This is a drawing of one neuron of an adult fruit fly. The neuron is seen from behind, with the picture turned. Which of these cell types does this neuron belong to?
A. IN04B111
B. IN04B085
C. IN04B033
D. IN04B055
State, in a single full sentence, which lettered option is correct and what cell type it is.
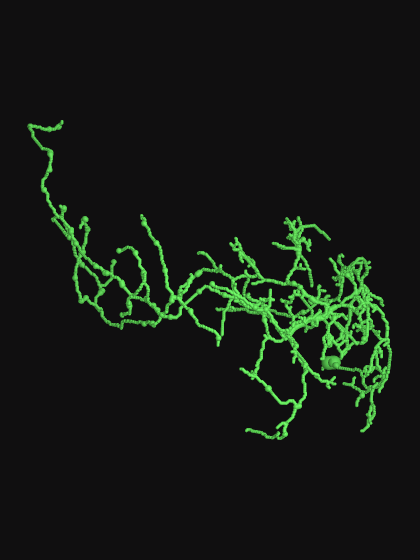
In terms of cell type, the neuron is IN04B055, option D.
